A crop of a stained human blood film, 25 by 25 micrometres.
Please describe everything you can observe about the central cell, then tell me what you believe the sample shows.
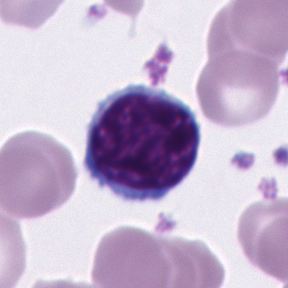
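Thin rim of cytoplasm around the nucleus, widest along the lower edge of the cell. Nucleus round in outline, about 9 micrometres across. Chromatin dark, coarsely clumped. Cell margin slightly ragged rather than smooth. Typical lymphocyte.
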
